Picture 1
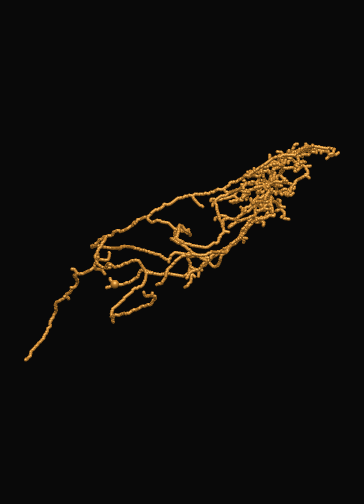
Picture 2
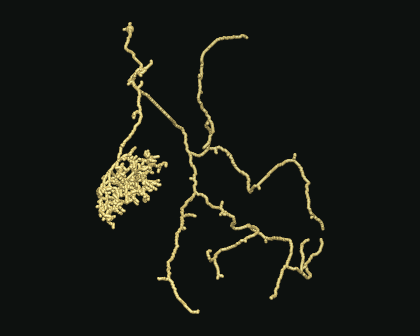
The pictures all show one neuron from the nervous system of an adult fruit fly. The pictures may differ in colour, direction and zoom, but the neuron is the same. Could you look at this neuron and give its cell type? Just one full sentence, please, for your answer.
What this neuron is, by cell type, is LOLP1.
